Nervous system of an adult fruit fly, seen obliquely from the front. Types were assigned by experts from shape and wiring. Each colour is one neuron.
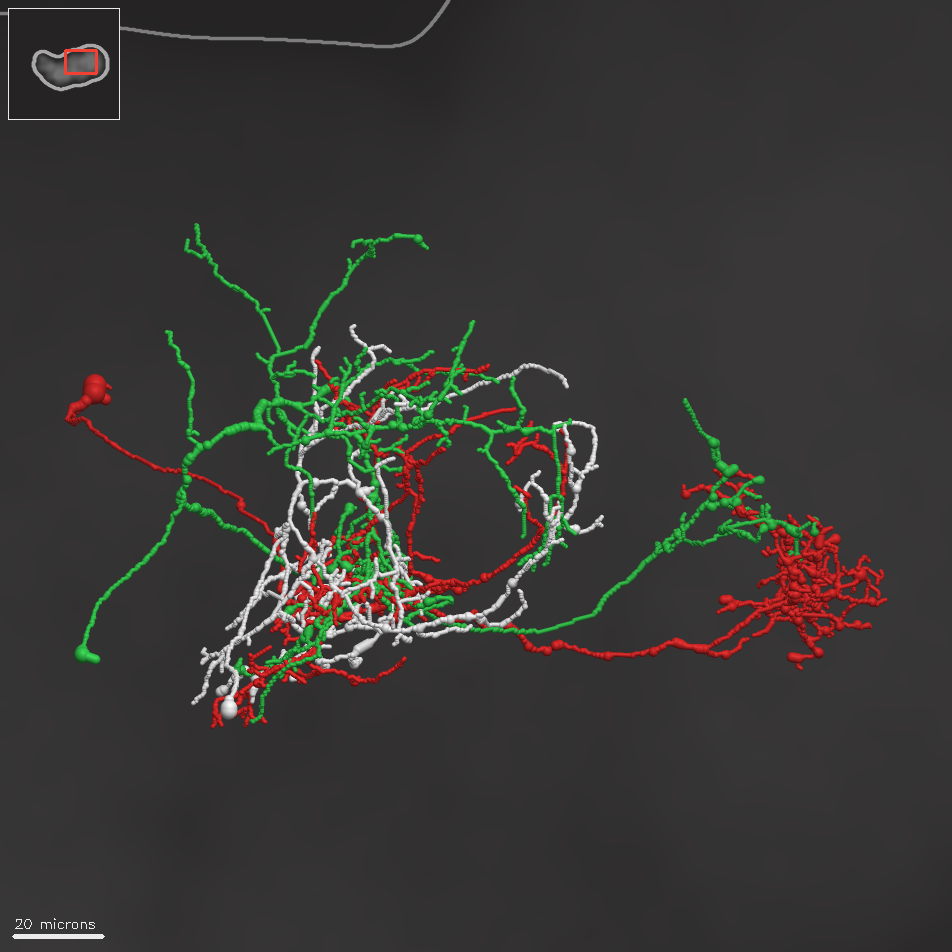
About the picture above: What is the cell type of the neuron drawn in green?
SMP006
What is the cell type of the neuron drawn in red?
LAL175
